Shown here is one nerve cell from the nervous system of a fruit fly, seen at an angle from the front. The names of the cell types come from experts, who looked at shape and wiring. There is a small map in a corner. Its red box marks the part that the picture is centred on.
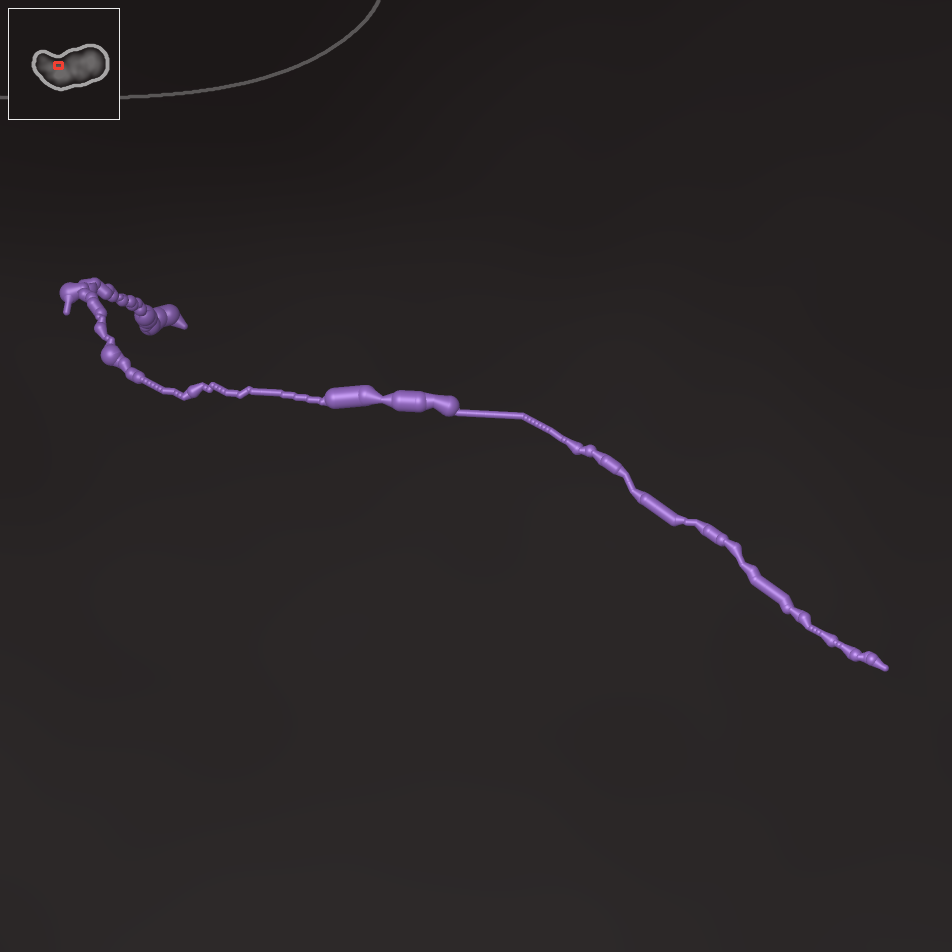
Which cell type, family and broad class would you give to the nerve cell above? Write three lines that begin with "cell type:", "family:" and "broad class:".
cell type: R8d
family: class visual
broad class: photoreceptor or other optic-lobe sensory neuron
